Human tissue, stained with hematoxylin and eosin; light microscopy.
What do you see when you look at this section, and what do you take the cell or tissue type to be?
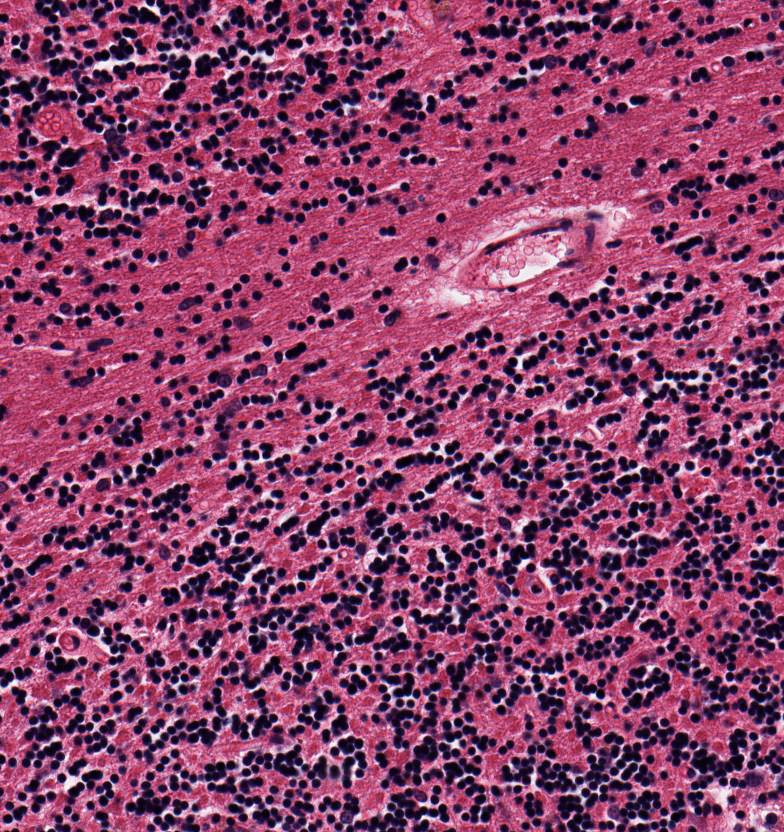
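Taking the layout first, a diagonal band of pale pink fibrillary tissue with fewer nuclei crosses the upper half, and the lower half is crowded with nuclei. Next, the fibres in the band run roughly parallel, lower left to upper right, with scattered nuclei often in short rows along them. Then the lower part: small, round, darkly staining nuclei with very little visible cytoplasm. This is the cerebellum.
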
